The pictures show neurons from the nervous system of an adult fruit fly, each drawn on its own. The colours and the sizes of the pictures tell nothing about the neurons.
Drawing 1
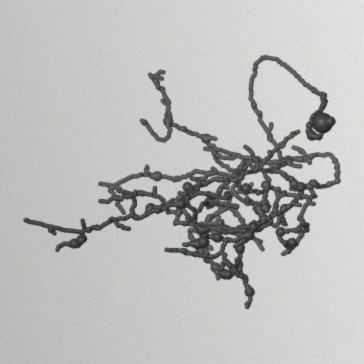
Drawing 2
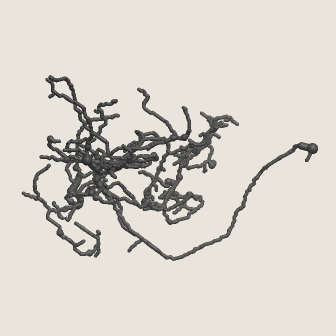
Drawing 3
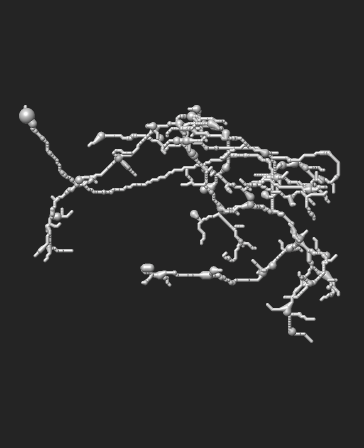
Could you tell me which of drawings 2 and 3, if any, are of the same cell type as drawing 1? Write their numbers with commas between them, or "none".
none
